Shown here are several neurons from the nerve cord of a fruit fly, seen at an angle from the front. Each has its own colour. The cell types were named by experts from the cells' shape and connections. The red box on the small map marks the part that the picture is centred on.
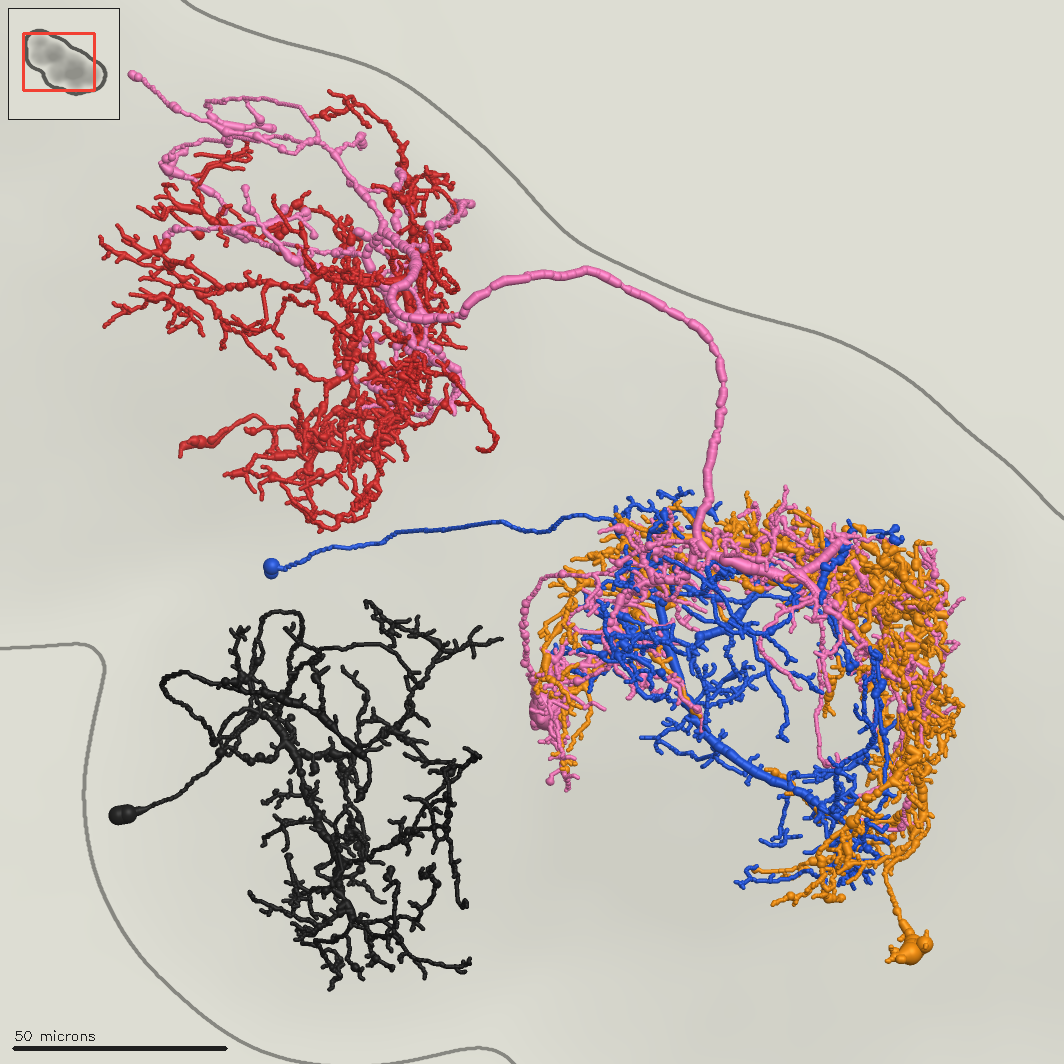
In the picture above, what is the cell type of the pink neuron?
IN12A003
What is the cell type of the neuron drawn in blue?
IN03A047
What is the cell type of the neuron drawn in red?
INXXX468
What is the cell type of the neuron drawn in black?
IN03A075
